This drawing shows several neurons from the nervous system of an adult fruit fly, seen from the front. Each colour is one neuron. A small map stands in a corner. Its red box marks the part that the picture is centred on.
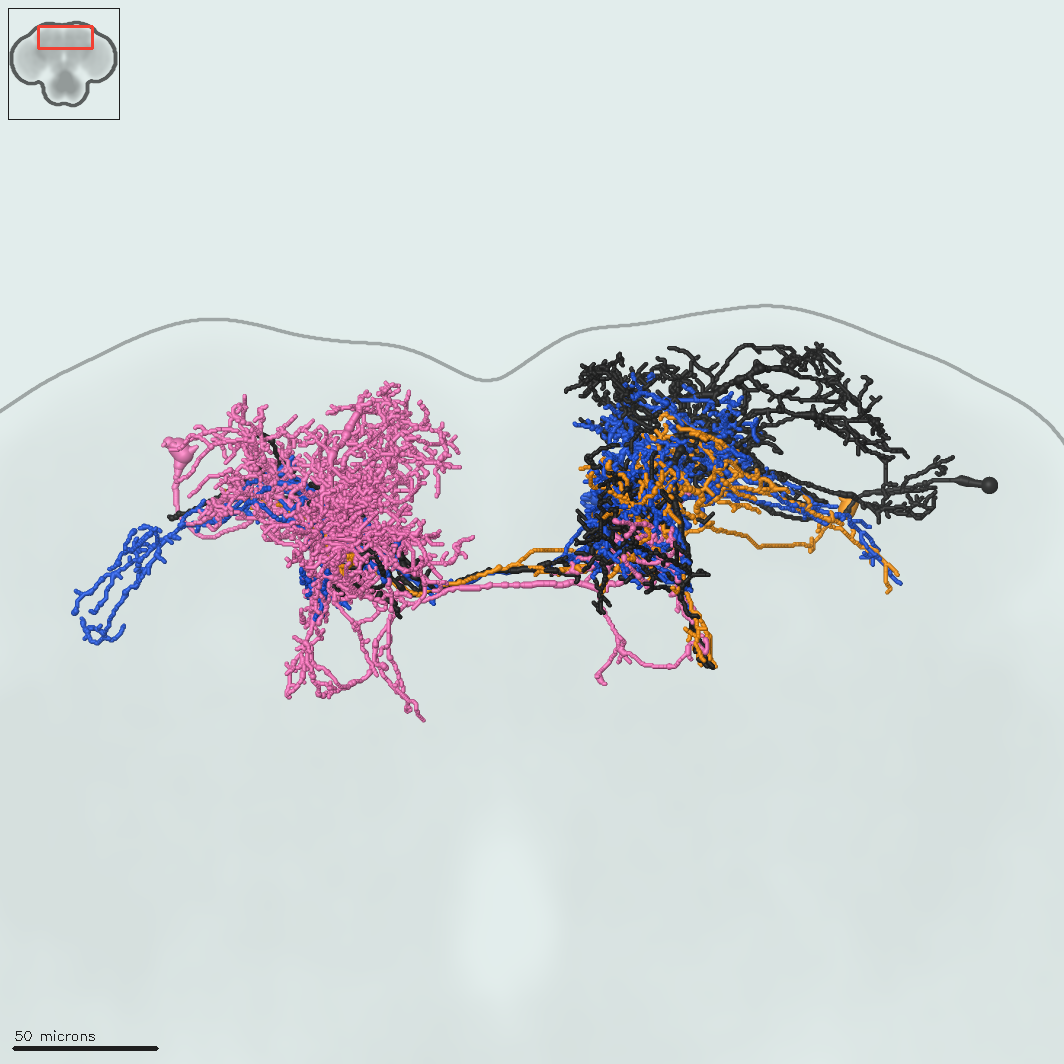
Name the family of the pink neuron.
hemilineage DL2_dorsal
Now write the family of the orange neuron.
hemilineage SMPpv2_dorsal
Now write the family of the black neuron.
hemilineage DL2_dorsal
